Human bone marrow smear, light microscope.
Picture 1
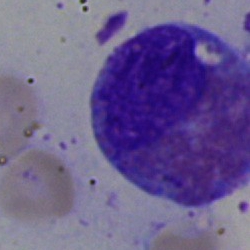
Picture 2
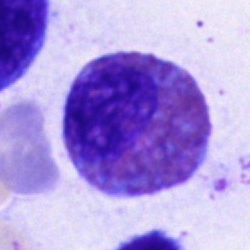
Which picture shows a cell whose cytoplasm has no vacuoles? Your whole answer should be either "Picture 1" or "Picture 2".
Picture 2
